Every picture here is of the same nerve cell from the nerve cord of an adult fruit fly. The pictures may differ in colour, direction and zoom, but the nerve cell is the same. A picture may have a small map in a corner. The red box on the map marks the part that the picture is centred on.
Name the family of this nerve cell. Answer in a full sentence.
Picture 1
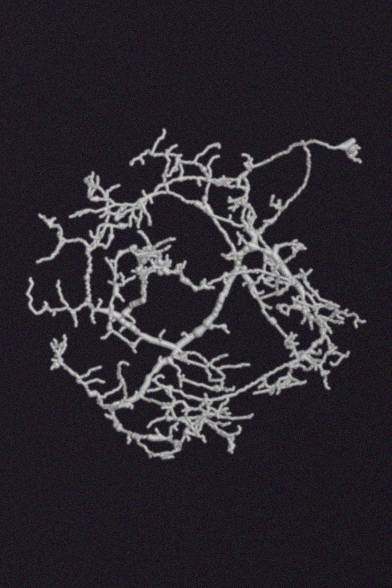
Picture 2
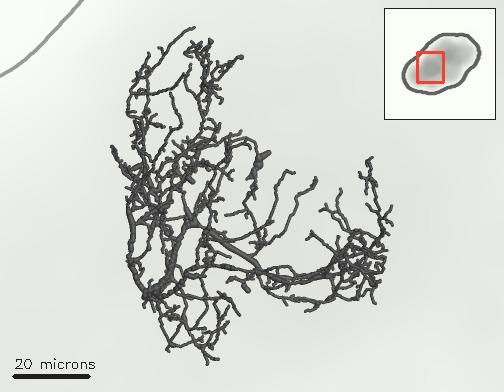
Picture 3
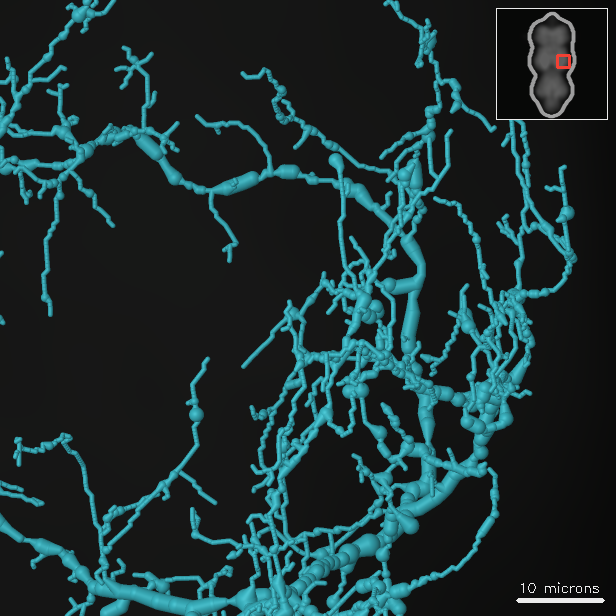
The family is hemilineage 03A.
